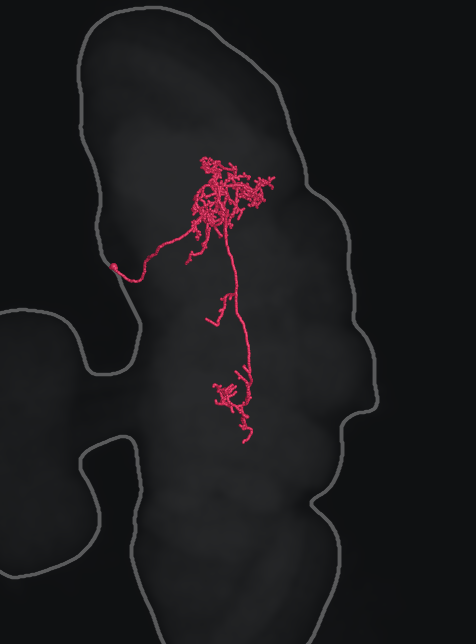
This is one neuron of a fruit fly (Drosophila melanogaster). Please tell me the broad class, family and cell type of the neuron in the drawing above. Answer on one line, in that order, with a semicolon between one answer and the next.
central-brain intrinsic neuron; hemilineage DM4_dorsal; pC1_12a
